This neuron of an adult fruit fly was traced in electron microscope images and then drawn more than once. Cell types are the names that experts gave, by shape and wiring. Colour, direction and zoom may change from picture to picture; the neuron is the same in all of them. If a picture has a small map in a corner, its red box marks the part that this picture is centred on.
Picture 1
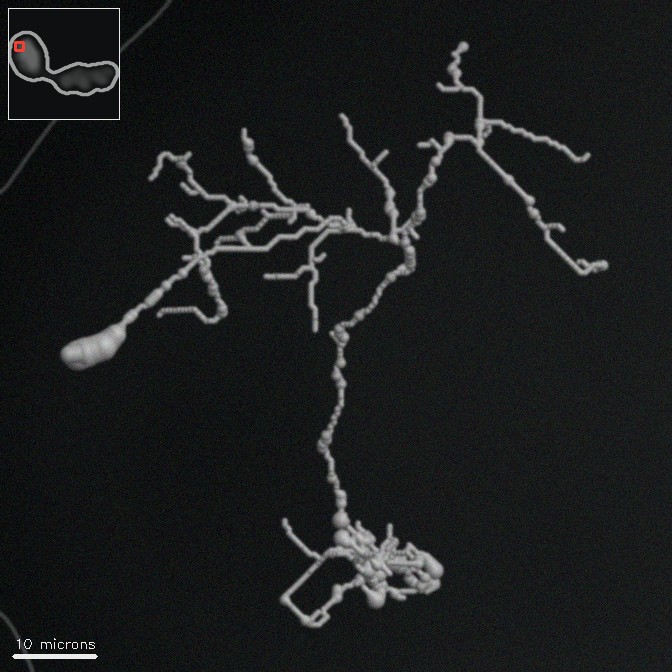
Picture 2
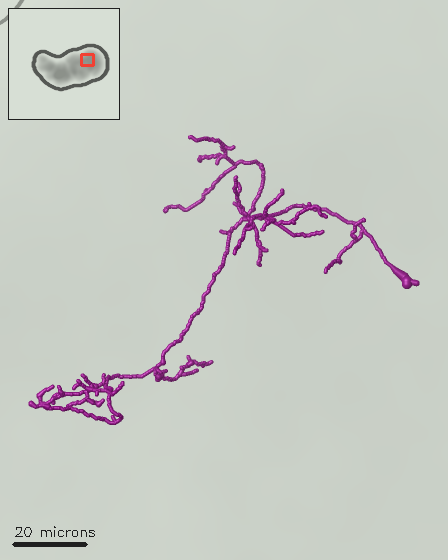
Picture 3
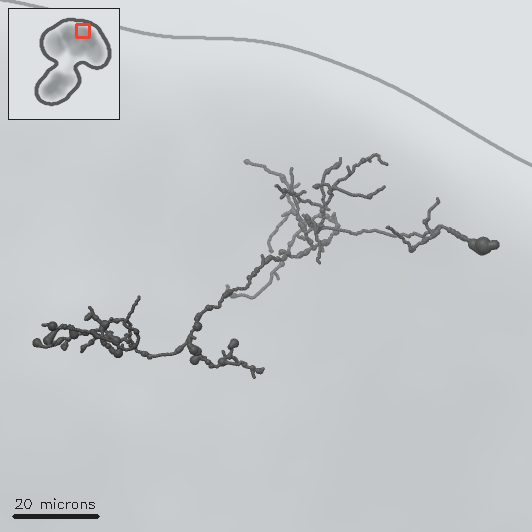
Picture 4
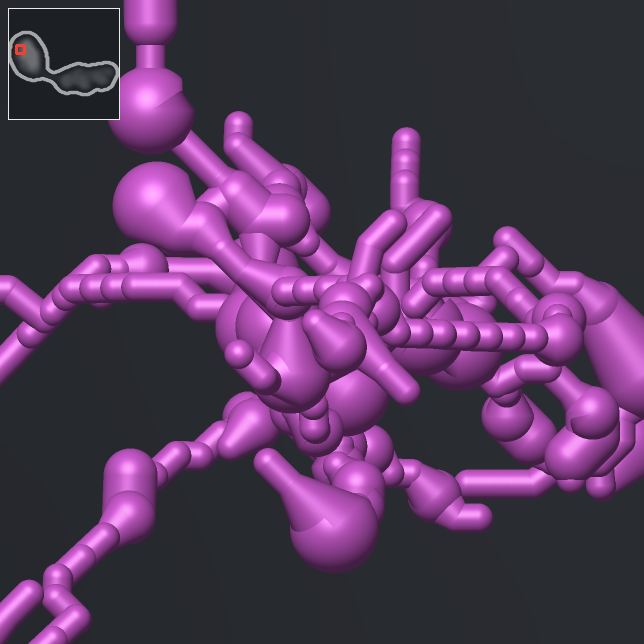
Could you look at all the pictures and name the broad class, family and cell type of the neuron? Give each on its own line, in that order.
central-brain intrinsic neuron
class DAN
PAM02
